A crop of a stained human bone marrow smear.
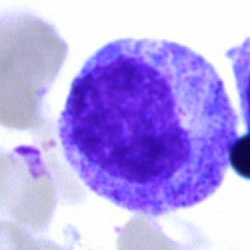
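Promyelocyte, central cell, stained human bone marrow smear. The nucleus sits off-centre, toward the left. Moderately abundant, pale bluish-lilac cytoplasm is widest on the right and carries scattered fine purple granules. Just right of the nucleus lies a paler zone with fewer granules.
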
